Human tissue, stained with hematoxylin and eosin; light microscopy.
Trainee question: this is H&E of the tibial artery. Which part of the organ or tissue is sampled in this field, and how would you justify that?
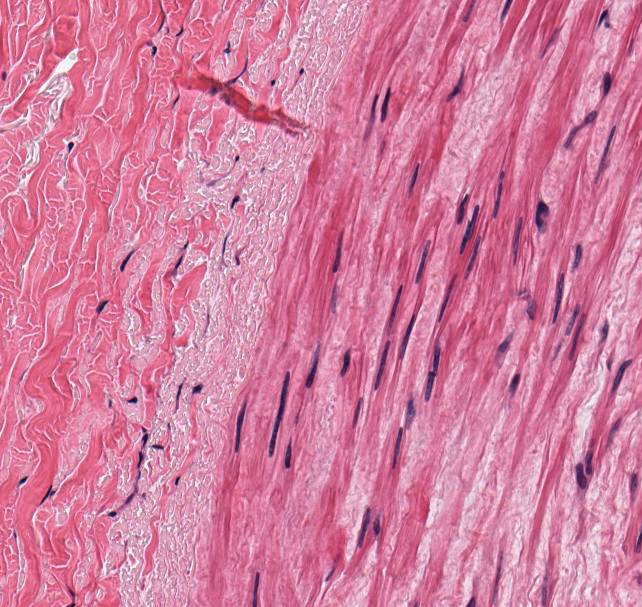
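Shown is the tunica media. Its right two thirds are a smooth muscle bundle, the cells running obliquely from lower left to upper right. Their nuclei are elongated and cigar-shaped, parallel to the cells, in pink, finely fibrillar cytoplasm without cross-striations.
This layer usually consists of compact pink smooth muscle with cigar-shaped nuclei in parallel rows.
Dense collagen occupies the left third.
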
